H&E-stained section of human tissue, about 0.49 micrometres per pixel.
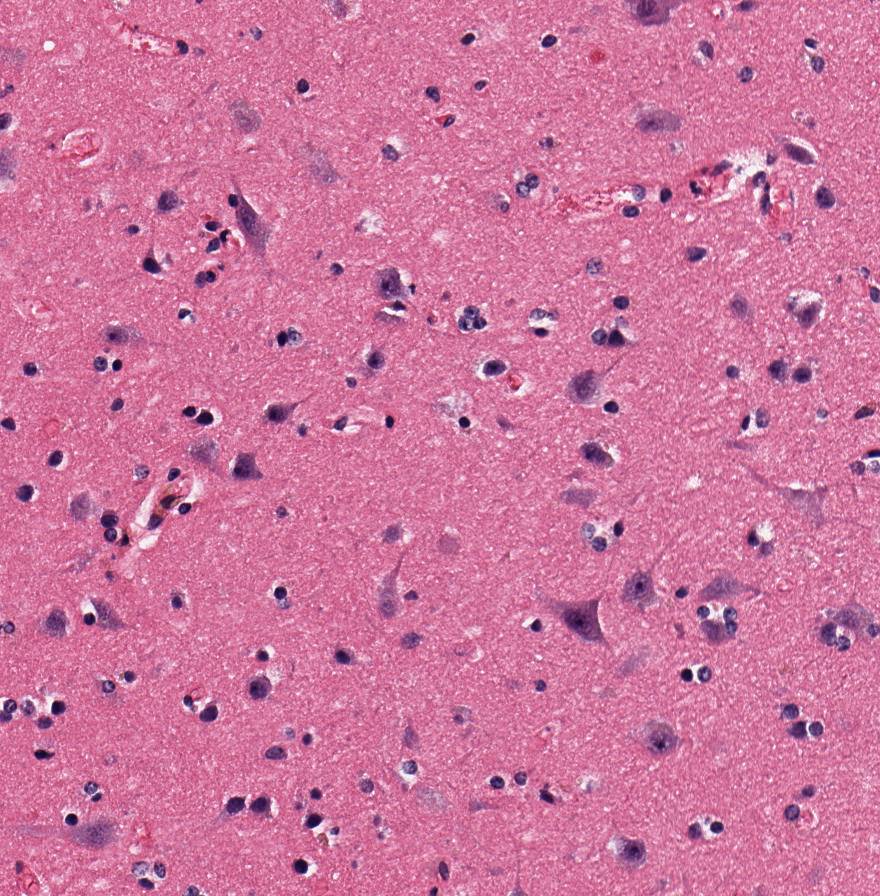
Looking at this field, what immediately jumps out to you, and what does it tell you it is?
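What I have here is cerebral cortex. The whole field is a finely granular pink matrix with cells spread evenly through it, and no epithelium, glands or fat cells.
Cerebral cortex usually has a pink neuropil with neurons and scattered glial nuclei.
Small, round, dark-staining nuclei with little visible cytoplasm are the most numerous. Many cluster in twos to fours, some pressed against the larger cell bodies.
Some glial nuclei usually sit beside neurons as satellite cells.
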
